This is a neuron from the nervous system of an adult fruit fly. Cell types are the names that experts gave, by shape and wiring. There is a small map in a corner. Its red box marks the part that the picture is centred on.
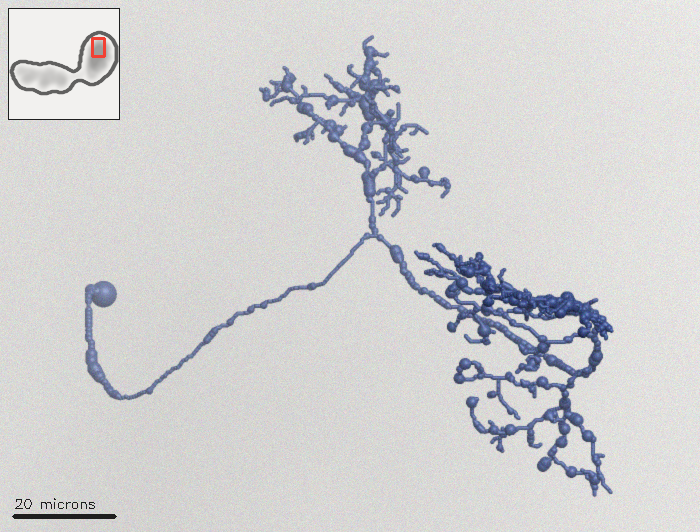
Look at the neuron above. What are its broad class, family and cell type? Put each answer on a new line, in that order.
central-brain intrinsic neuron
hemilineage DL1_dorsal
FB7K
